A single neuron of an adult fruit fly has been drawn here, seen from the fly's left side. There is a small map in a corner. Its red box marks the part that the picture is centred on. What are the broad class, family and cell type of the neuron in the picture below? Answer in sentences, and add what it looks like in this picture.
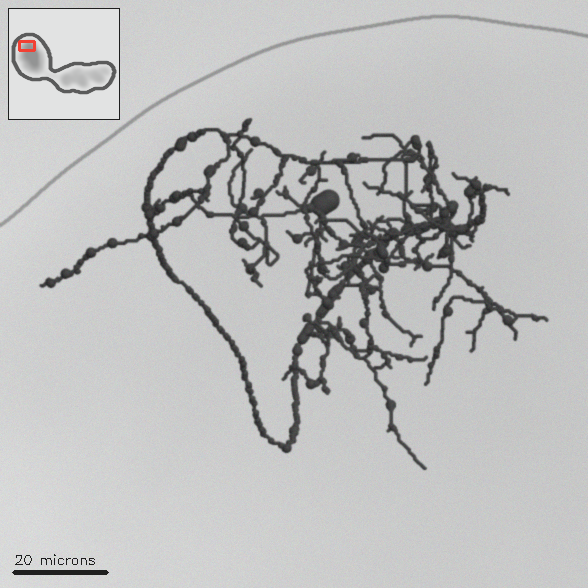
This is a central-brain intrinsic neuron. Its family is hemilineage LHl2_dorsal. The cell type is CB2667. From left to right in the picture it spans about 110 microns. The picture shows dozens of branch ends.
